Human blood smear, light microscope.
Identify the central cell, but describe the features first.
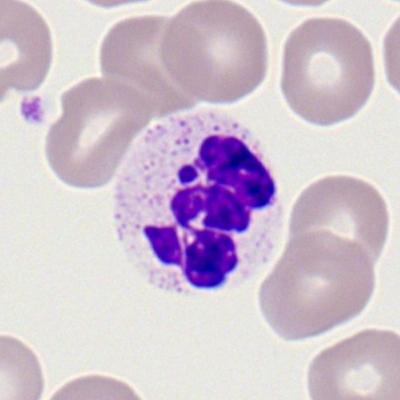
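A round, smooth outline here. The nucleus breaks into many separate lobes, more than three of them, and I can see no nucleoli in it. Fine pinkish-lilac granules are scattered throughout the cytoplasm. So this is a segmented neutrophil.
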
